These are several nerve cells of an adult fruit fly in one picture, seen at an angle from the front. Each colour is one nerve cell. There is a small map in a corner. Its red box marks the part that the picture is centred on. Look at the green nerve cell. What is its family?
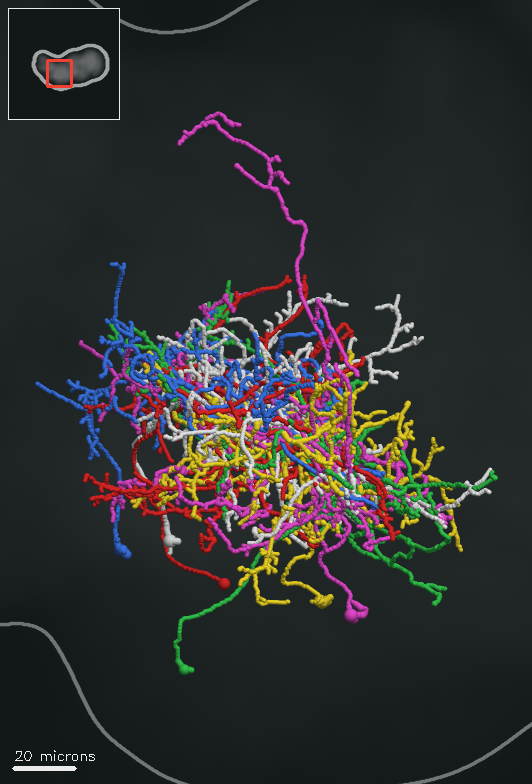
hemilineage 05B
